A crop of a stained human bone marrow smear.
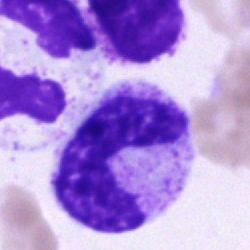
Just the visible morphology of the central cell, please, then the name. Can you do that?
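First, the nucleus: bent into a kidney shape, with a deep notch opening toward the right. The chromatin looks dark purple and coarsely clumped. Pale lilac cytoplasm fills that notch. Within it I can make out fine, scattered pink-purple granules. So this is a band neutrophil.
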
